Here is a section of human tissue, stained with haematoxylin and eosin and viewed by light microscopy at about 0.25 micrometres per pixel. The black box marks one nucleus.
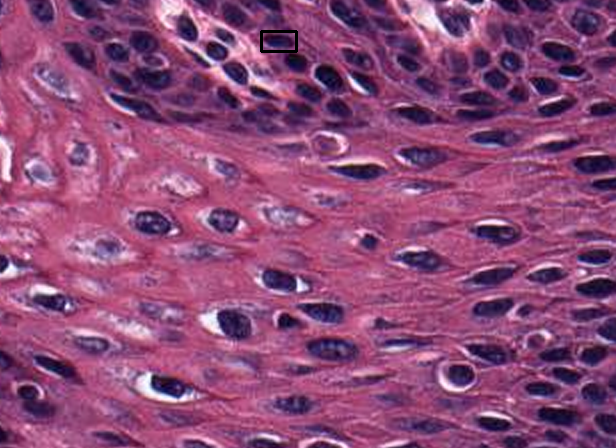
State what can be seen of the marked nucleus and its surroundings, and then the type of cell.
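The nucleus is oval and elongated, and stains dark and fairly evenly. The nuclear outline is smooth. Only a thin rim of pink cytoplasm surrounds the nucleus, and the cell's own border is not clearly defined. The cell lies within a crowded band of similar dark oval nuclei packed closely side by side. It is a squamous epithelial cell.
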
